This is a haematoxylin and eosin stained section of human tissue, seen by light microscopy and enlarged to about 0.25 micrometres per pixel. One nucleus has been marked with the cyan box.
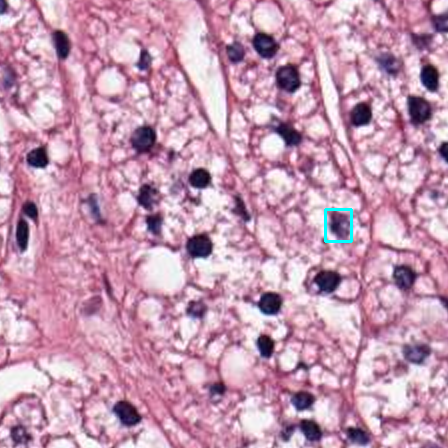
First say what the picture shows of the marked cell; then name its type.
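The nucleus has an irregular, blurred outline and its staining is patchy and less crisp than the round, evenly dark nuclei of the neighbouring cells. The nucleus is no larger than the nearby nuclei. The cytoplasm around the nucleus is plentiful and very pale pink, filled with small clear bubbles that give it a foamy look. The cell sits among other similarly pale, bubbly cells, separated from them by thin pink strands. Type of cell: adrenal cortical cell.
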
